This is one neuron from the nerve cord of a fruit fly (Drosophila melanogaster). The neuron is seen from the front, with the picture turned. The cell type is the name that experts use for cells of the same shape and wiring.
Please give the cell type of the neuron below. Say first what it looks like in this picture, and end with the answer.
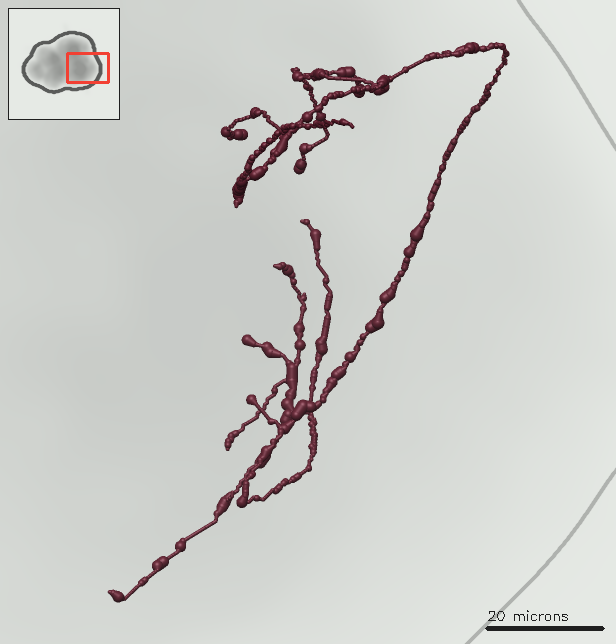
No cell body is drawn. From top to bottom in the picture it spans about 95 microns. It is a descending neuron. Its cell type is DNg59.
